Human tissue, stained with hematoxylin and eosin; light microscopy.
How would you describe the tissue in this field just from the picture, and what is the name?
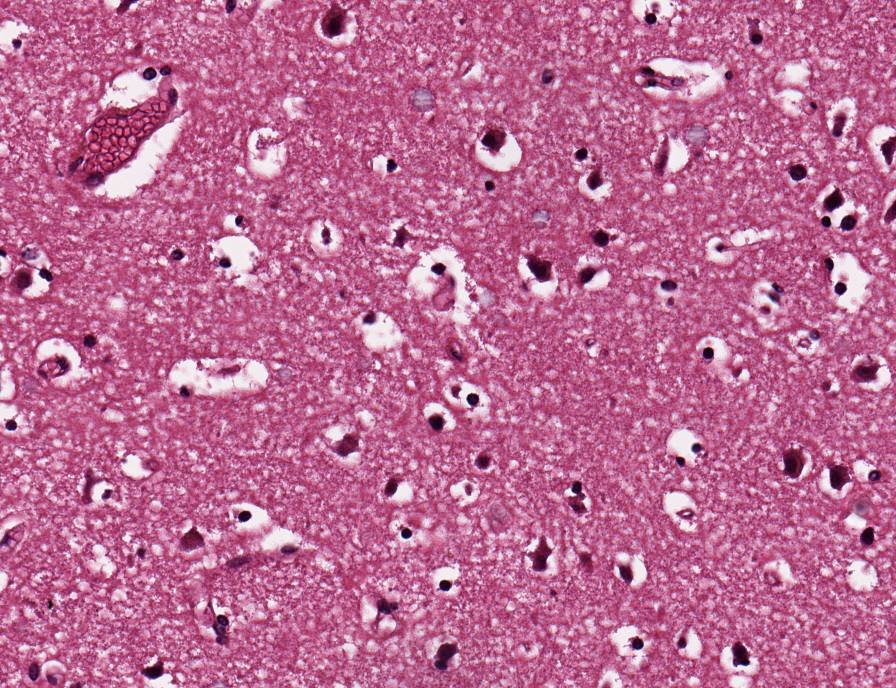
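Single cells are scattered fairly evenly across a continuous pink background and form no organised units. The background is finely fibrillary and pocked throughout by many tiny clear vacuoles. Most nuclei are small, round and densely dark-staining. Scattered cells show small angular, dark purple cell bodies inside halos. The tissue is cerebral cortex.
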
